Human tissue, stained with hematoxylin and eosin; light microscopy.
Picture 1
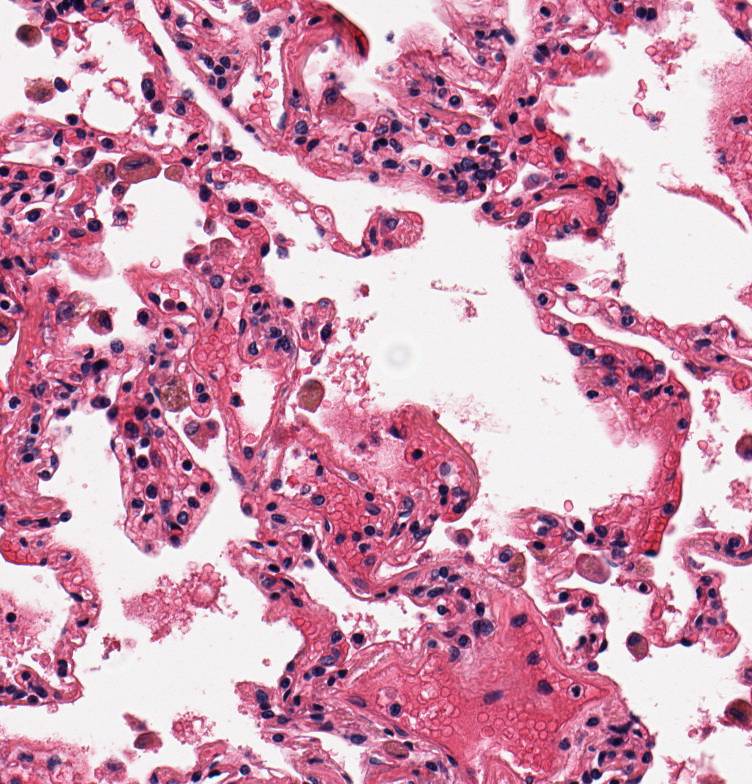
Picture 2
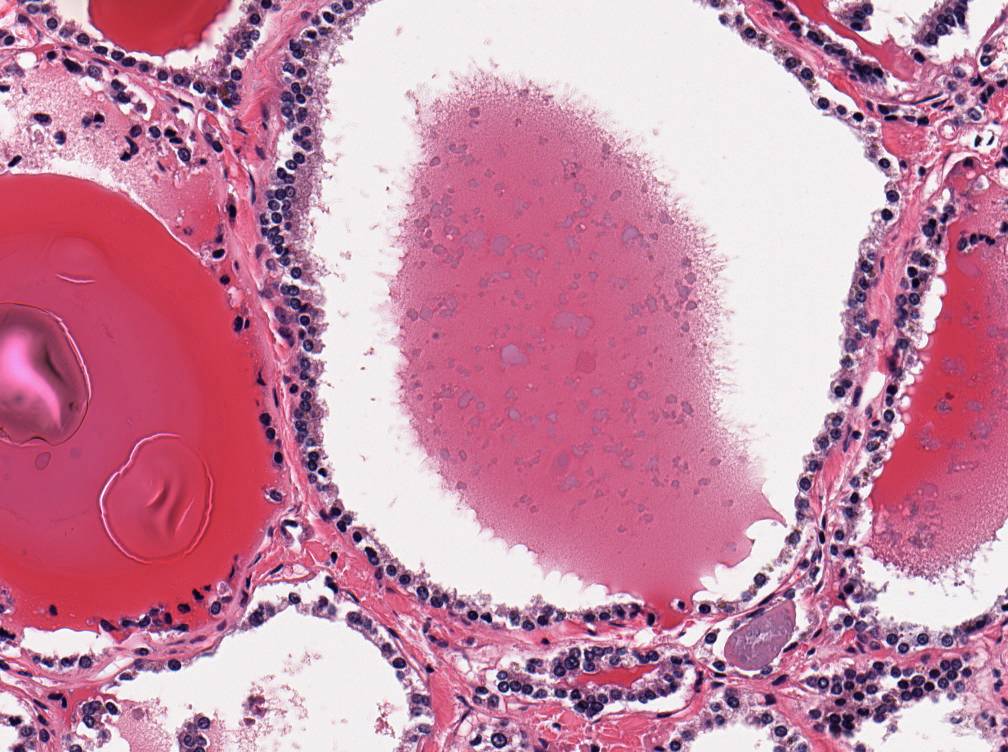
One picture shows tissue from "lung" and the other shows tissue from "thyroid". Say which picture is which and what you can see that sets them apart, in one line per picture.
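Picture 1 is from the lung. No glands or tubules are present in the field.
Picture 2 is from the thyroid. The field is made up of rounded follicles of differing sizes, the largest lying in the centre.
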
